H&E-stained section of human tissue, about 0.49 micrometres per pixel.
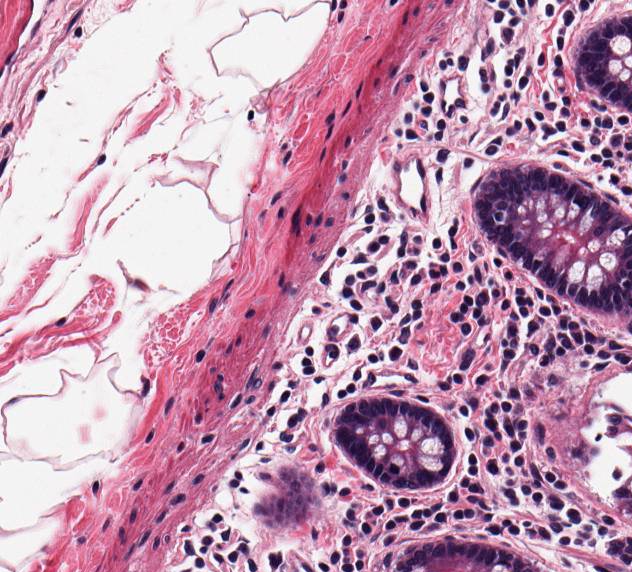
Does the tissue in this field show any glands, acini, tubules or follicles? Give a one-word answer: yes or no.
Yes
